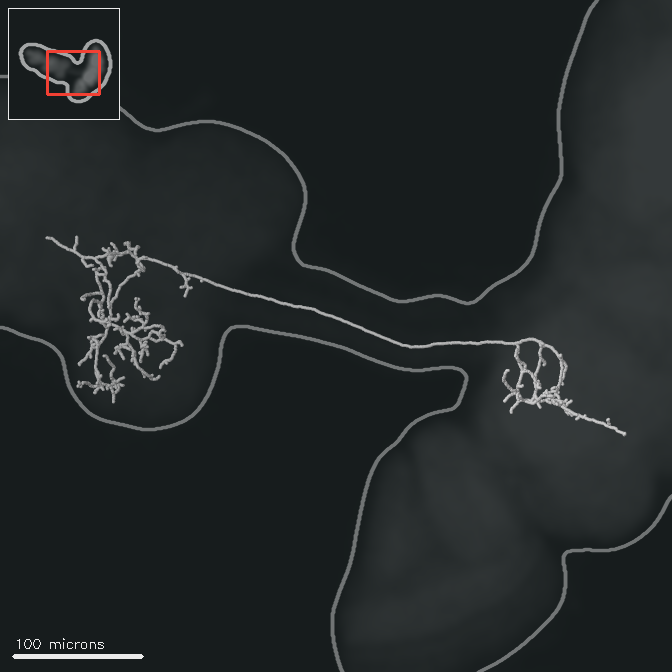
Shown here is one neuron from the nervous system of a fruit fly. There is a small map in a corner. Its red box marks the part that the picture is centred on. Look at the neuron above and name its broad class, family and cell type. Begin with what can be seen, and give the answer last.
It runs through the neck, between the brain and the nerve cord. By the scale bar it is about 450 microns wide in this view. Dozens of branch ends can be seen. This is an ascending neuron. Its family is hemilineage 06B. It is of cell type AN06B039.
